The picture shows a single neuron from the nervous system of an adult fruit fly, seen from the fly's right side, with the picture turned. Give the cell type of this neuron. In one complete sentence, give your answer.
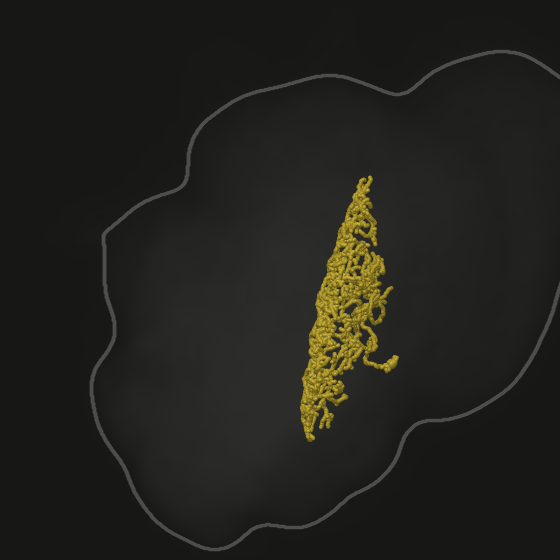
The cell type name HST applies to this neuron.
